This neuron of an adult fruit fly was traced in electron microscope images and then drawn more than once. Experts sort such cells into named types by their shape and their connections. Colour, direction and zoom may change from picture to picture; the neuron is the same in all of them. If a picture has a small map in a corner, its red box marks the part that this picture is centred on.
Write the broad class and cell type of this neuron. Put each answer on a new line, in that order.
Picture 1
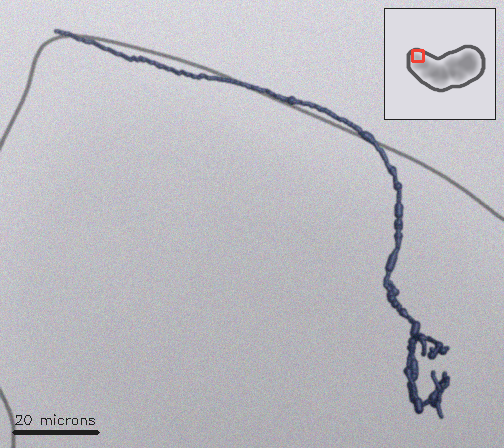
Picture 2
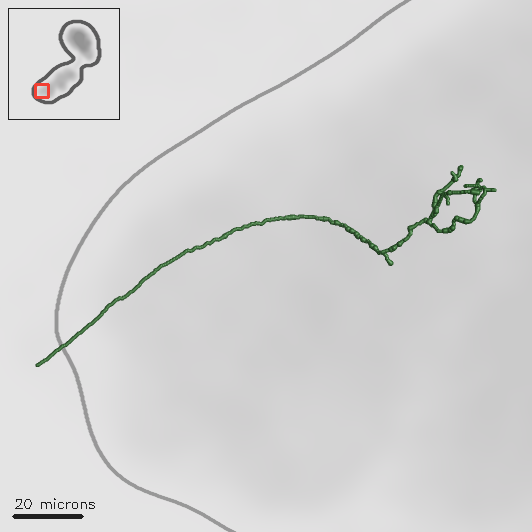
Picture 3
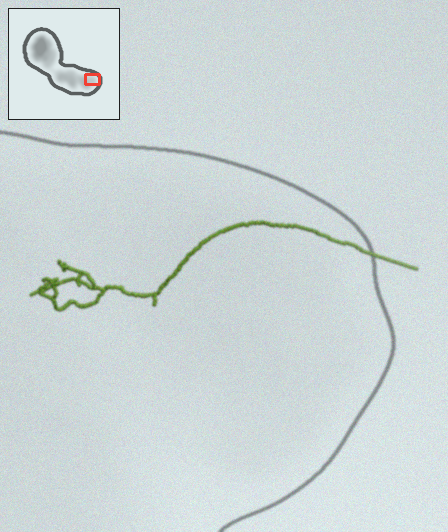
sensory neuron entering the nerve cord
SNxx03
